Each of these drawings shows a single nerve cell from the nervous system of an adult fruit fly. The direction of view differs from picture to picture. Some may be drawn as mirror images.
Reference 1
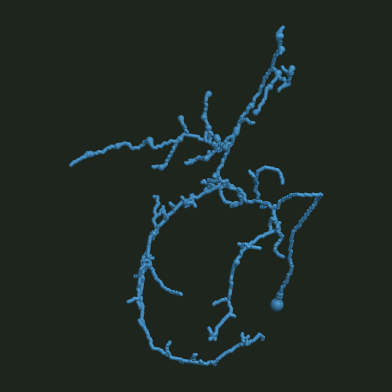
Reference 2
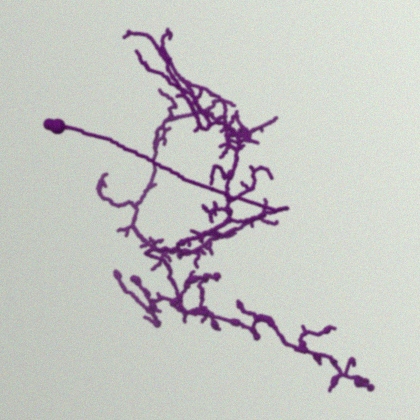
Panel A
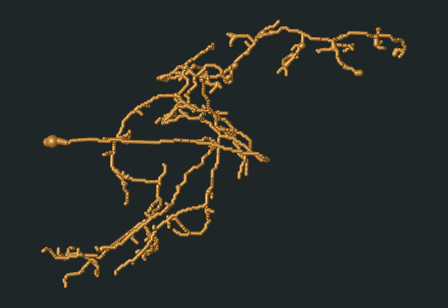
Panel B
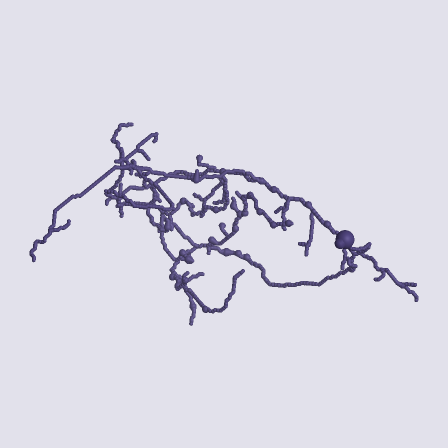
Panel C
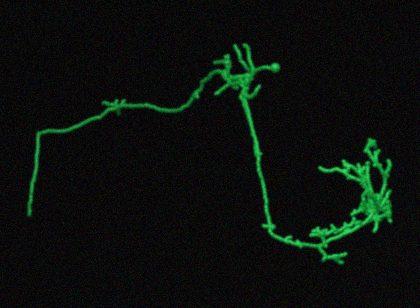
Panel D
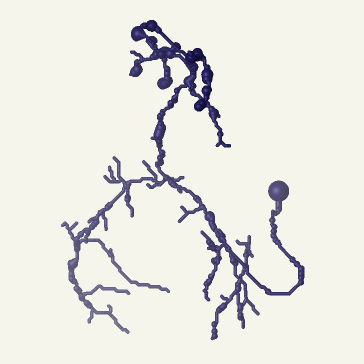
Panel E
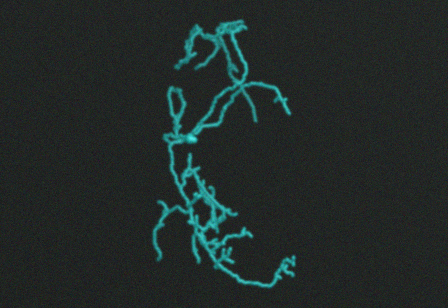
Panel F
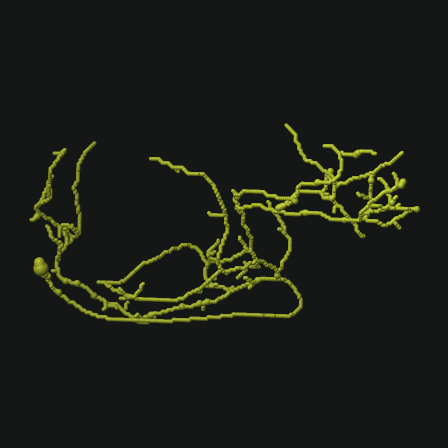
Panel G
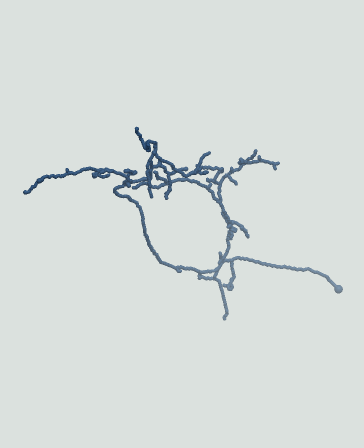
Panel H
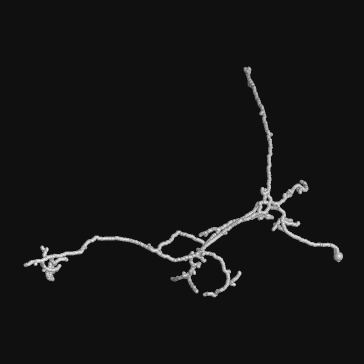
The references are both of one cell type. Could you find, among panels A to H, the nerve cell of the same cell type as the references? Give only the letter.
A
